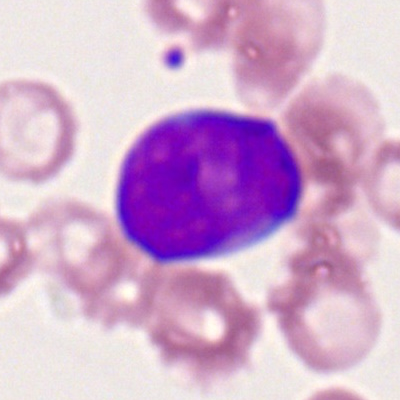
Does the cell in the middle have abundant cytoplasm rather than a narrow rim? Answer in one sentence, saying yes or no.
No, in this cell the cytoplasm is scant.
